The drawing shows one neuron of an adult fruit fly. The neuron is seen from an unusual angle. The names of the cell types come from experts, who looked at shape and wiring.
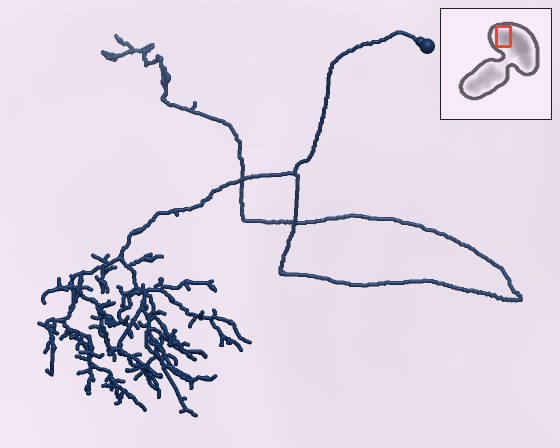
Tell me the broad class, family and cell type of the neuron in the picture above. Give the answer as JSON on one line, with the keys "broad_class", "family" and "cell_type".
{"broad_class": "visual projection neuron", "family": "MeVP", "cell_type": "MeVP6"}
